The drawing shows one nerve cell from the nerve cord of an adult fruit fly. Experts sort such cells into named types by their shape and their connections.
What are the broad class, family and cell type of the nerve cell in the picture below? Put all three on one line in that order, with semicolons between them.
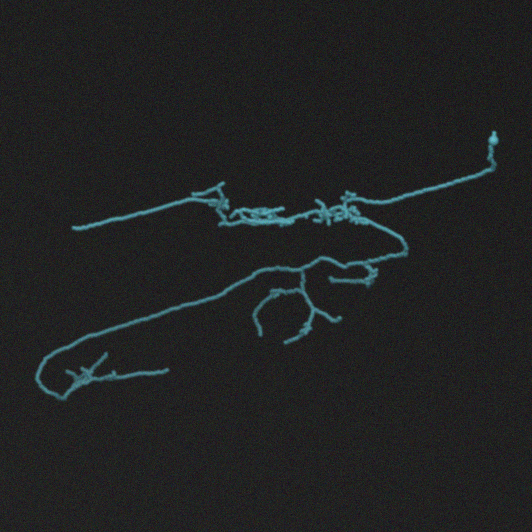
nerve-cord intrinsic neuron; hemilineage 06A; IN06A072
